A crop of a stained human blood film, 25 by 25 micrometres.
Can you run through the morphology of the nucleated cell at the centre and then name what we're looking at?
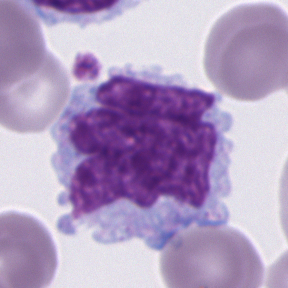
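The nucleus fills most of the cell and is folded into several overlapping, stacked lobes. The surrounding cytoplasm is pale greyish-blue, and its rim is widest below the nucleus. This cell is a monocyte.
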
